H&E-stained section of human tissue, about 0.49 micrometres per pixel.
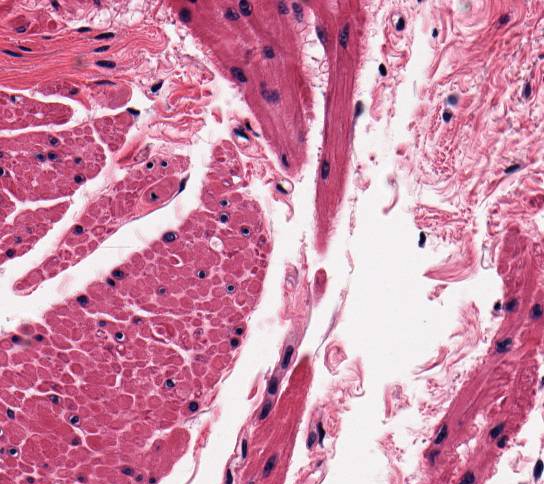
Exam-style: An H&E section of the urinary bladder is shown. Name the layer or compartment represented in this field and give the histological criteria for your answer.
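You're looking at smooth muscle, cut both ways. In the big bundle on the left the fibres are cut across, so they show as closely packed polygonal pink profiles with thin pale clefts between them, and where a nucleus is caught it's a single dark round dot right in the centre. At the top and right the fibres run lengthwise, with elongated nuclei lying parallel to their long axis.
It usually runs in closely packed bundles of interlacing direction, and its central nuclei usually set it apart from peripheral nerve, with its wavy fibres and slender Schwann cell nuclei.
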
